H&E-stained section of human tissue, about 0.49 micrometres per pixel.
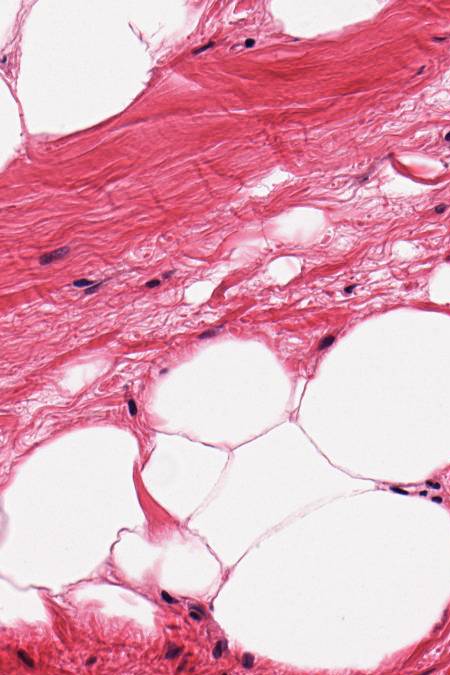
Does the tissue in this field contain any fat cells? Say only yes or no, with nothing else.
Yes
